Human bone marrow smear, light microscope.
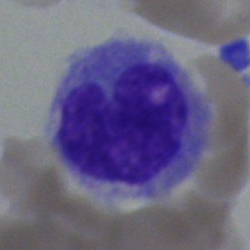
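Monocyte at the centre of a stained human bone marrow smear. The cell outline is roughly round, and the nucleus fills most of the cell. A notch marks the top edge of the nucleus. The chromatin is dark purple and clumped.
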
